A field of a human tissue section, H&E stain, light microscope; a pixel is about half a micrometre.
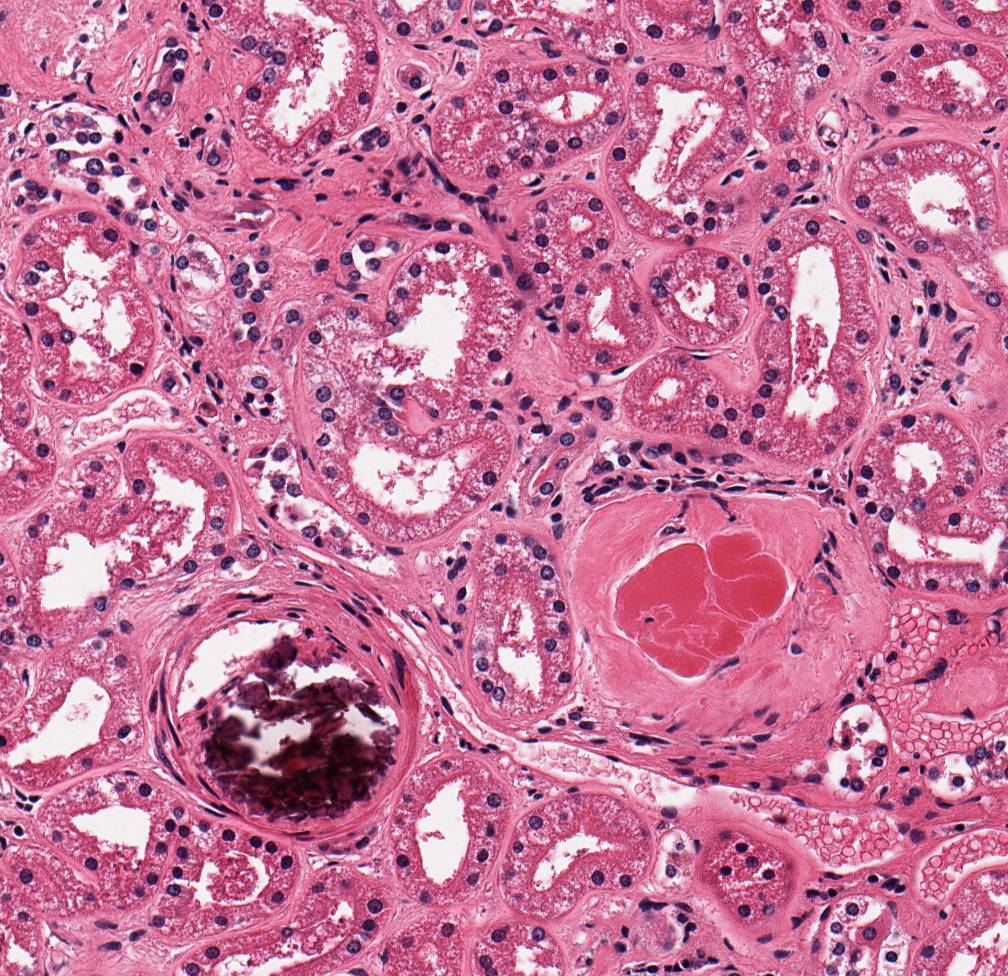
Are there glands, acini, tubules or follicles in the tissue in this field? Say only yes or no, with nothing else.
Yes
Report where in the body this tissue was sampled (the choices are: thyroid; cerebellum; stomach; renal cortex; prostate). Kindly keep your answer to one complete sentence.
In this section is tissue sampled from the renal cortex.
